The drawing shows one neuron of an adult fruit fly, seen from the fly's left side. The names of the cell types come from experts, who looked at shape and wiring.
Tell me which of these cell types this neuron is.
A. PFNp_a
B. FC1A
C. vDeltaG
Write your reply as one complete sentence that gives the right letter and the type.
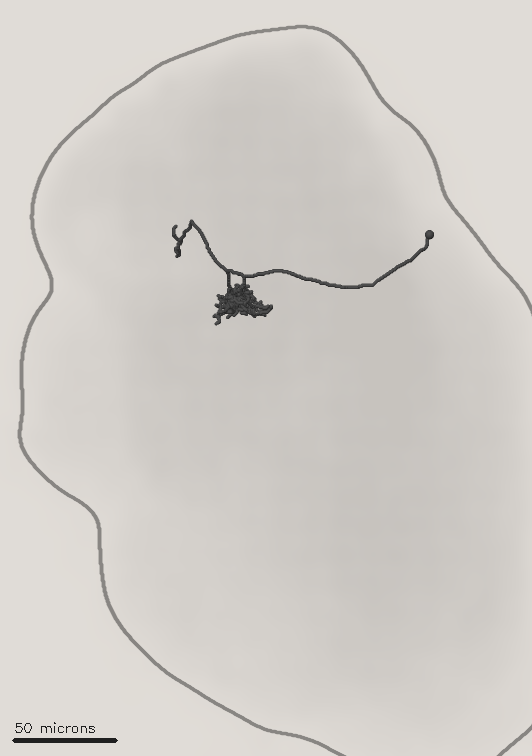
The neuron is typed as FC1A, which is listed in option B.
